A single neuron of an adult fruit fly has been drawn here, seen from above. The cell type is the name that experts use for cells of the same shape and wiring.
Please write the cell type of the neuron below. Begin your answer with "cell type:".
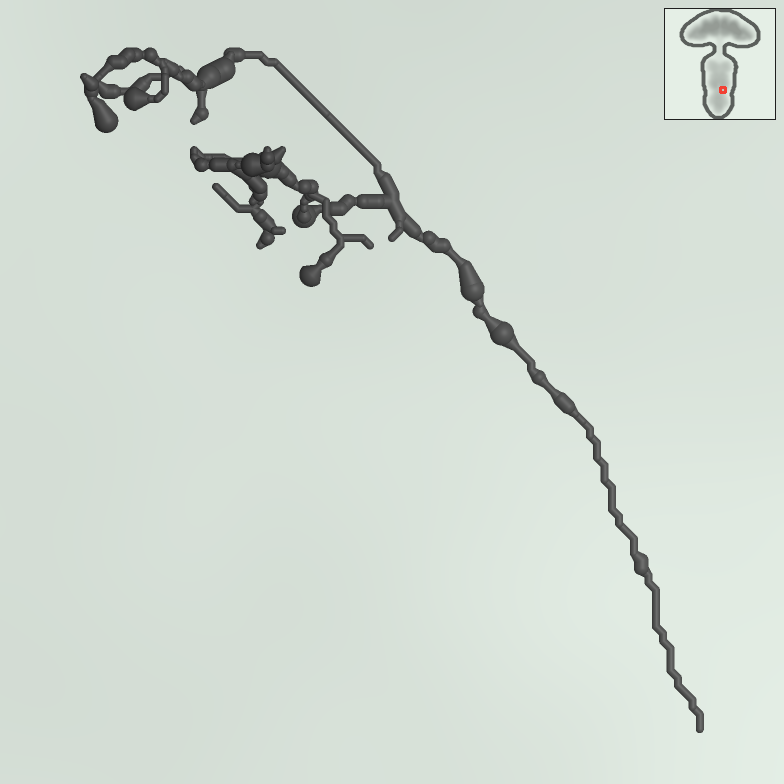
cell type: SNta25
